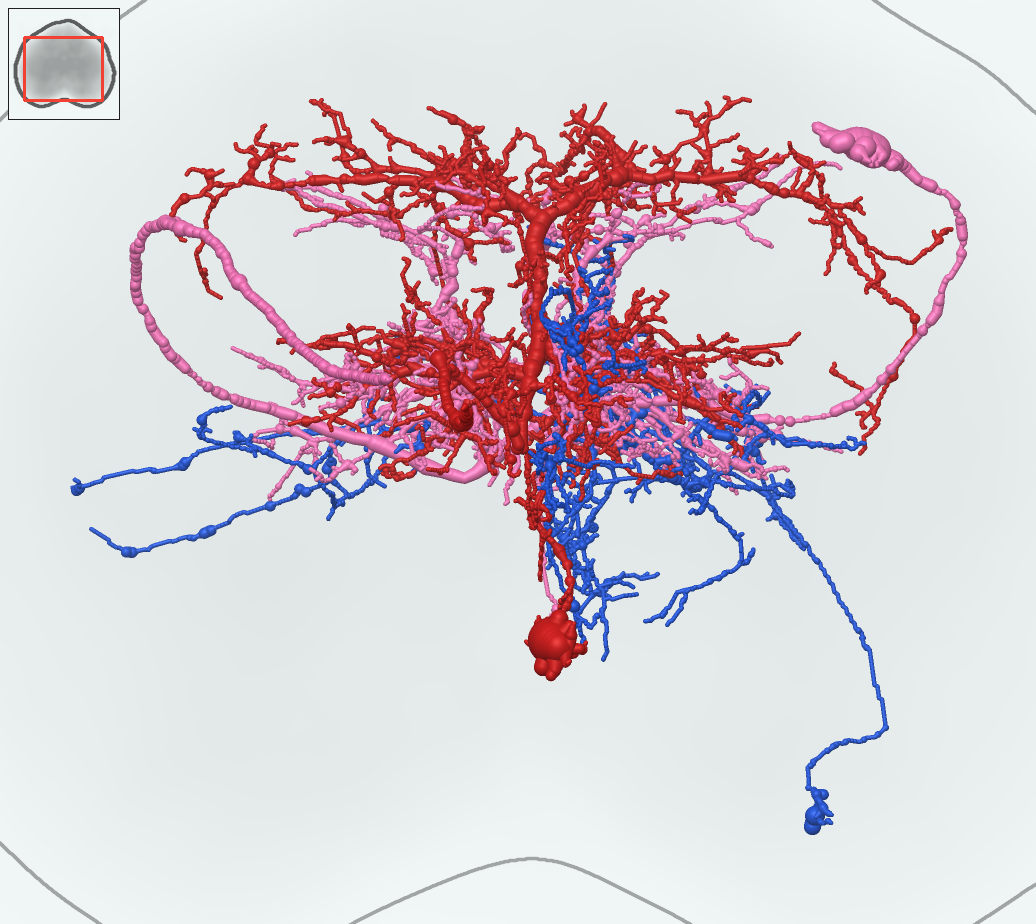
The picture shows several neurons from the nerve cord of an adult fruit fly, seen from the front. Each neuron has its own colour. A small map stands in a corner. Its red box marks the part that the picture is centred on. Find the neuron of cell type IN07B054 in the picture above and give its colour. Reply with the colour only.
blue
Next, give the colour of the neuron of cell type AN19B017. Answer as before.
pink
